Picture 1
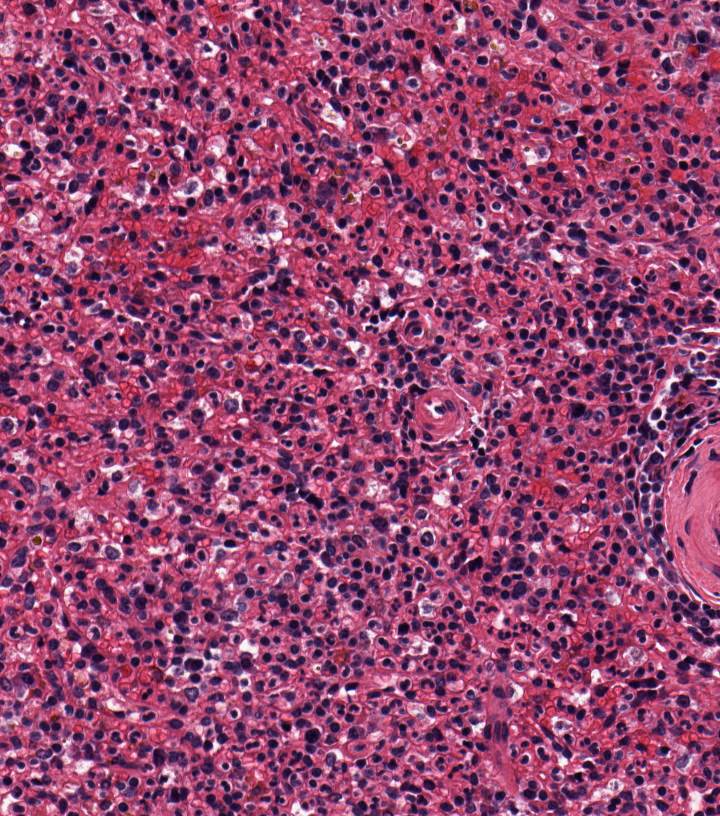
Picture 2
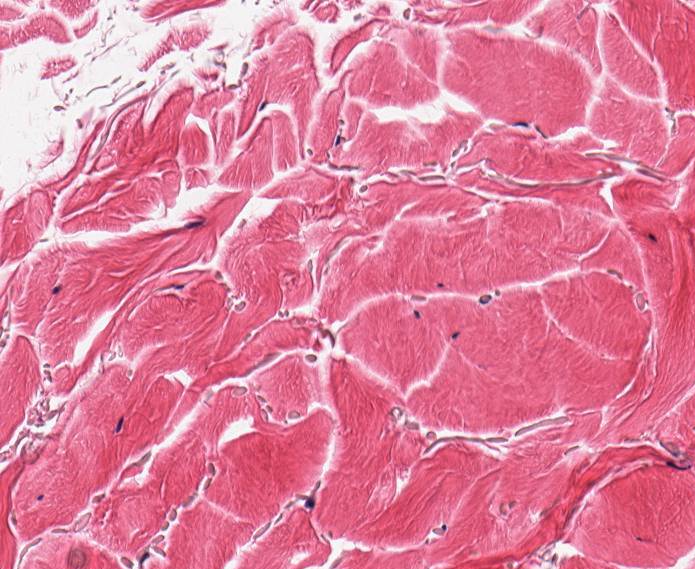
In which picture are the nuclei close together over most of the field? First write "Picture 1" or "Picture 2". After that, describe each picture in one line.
Picture 1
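What picture 1 shows: Cells in solid sheets fill the whole field, with no glands, epithelium or fat anywhere in it.
What picture 2 shows: Nuclei are sparse, small and dark blue, scattered singly among the fibres.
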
